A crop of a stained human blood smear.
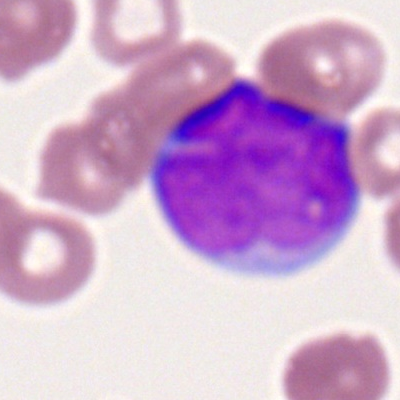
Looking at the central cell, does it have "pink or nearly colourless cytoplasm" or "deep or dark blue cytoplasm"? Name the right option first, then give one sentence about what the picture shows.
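Deep or dark blue cytoplasm. The cytoplasm is a thin deep-blue rim around the nucleus.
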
